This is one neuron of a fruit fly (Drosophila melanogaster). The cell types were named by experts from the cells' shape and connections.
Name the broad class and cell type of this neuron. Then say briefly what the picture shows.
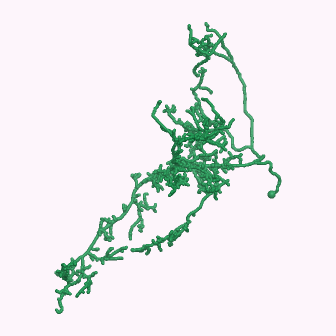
Its broad class is central-brain intrinsic neuron. Its cell type is WED060. The cell body can be seen on the right of the picture. The picture shows dozens of branch ends.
